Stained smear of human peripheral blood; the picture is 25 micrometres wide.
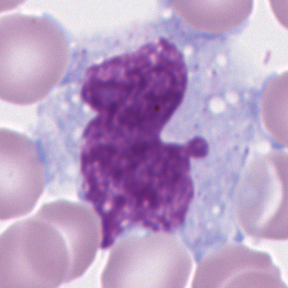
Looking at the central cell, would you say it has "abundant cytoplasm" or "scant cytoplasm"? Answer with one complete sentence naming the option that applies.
It is abundant cytoplasm that surrounds the nucleus of this cell.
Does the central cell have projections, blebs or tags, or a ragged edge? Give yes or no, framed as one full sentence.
Yes, projections, blebs or tags, or a frayed edge, mark the outline of the cell.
